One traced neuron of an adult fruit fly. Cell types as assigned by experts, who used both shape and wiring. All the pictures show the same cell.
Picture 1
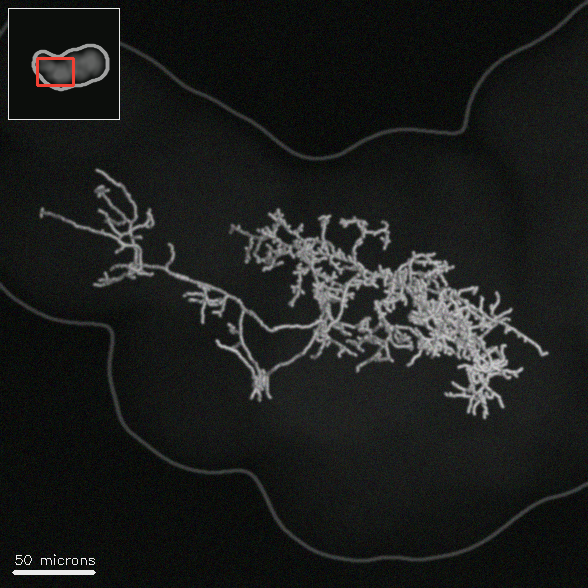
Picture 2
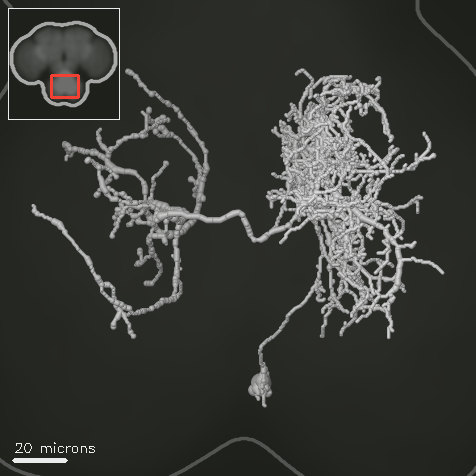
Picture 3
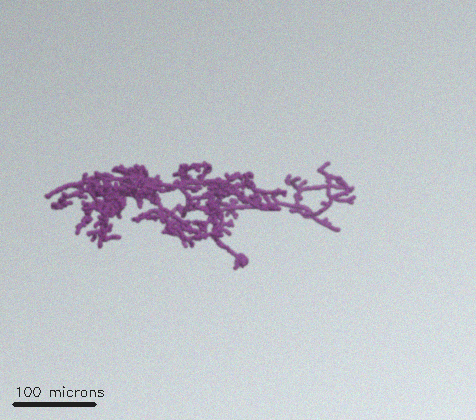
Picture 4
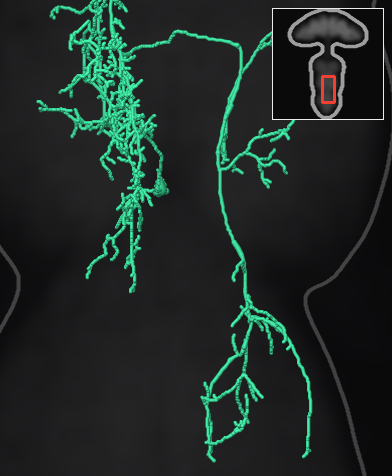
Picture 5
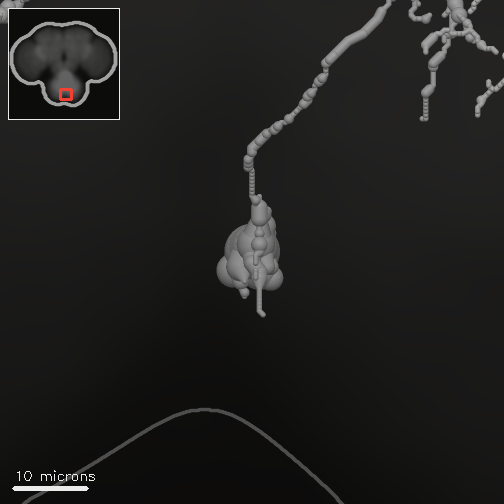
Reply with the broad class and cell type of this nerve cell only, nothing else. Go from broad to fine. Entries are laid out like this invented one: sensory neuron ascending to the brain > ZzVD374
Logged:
nerve-cord intrinsic neuron > INXXX023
